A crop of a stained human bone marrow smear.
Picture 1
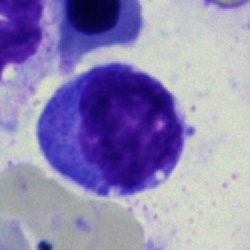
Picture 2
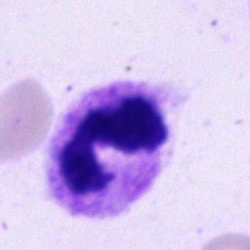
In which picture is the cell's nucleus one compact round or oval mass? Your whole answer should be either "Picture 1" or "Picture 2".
Picture 1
